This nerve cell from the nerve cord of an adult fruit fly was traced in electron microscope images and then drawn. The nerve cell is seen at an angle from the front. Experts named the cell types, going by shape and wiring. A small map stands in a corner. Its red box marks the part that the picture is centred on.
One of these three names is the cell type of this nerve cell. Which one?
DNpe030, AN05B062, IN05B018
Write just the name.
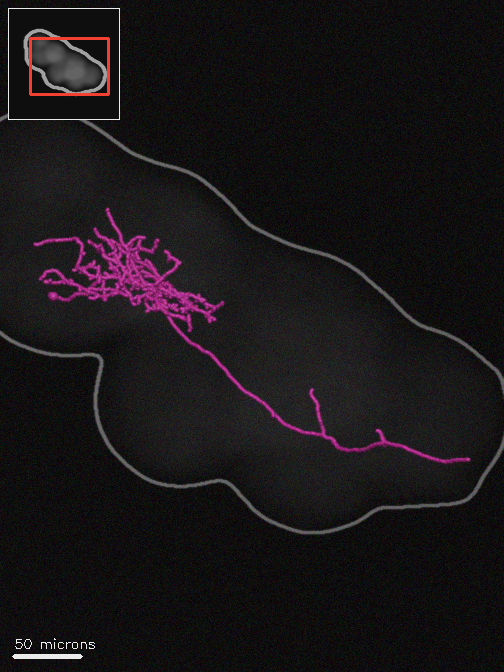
AN05B062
